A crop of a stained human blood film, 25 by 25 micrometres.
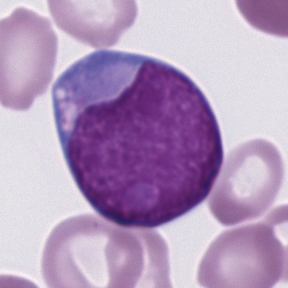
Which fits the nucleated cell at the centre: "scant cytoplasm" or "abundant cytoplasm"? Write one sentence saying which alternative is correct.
Its nucleus occupies most of the cell.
